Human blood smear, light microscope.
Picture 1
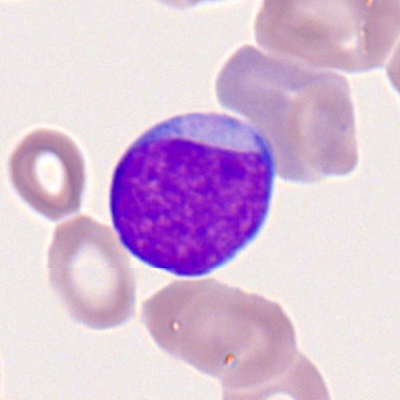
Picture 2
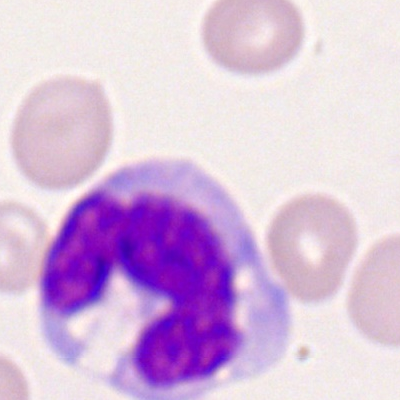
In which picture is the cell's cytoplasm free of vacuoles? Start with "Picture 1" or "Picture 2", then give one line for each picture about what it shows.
Picture 1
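Picture 1: No vacuoles are seen in the cytoplasm.
Picture 2: A few small clear spots lie in the cytoplasm beside the right edge of the nucleus.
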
